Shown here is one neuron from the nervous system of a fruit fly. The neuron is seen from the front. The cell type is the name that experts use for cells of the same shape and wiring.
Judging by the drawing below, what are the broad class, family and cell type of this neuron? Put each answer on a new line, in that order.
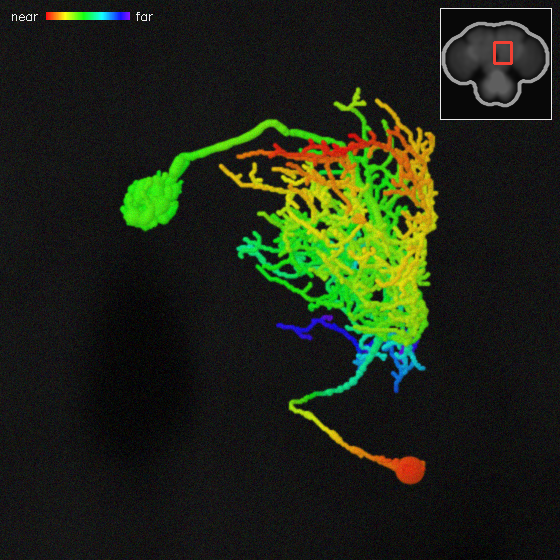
central-brain intrinsic neuron
hemilineage LALv1_dorsal
LNO2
